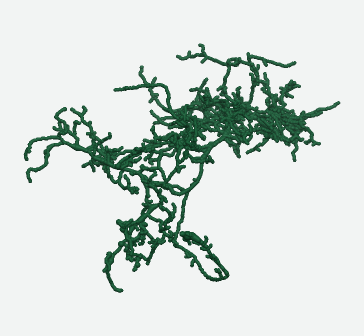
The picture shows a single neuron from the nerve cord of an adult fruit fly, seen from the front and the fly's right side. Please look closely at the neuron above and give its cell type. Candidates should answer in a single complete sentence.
This neuron is categorized as cell type IN13A011.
